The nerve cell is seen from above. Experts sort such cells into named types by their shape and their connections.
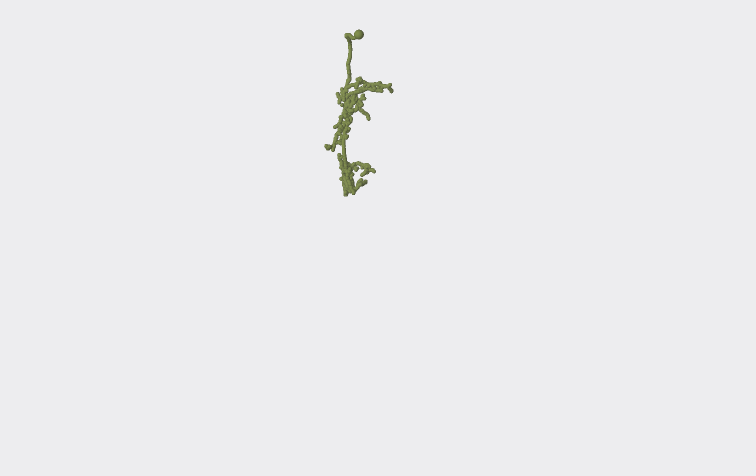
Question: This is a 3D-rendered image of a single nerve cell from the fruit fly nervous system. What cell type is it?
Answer: IN09A020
